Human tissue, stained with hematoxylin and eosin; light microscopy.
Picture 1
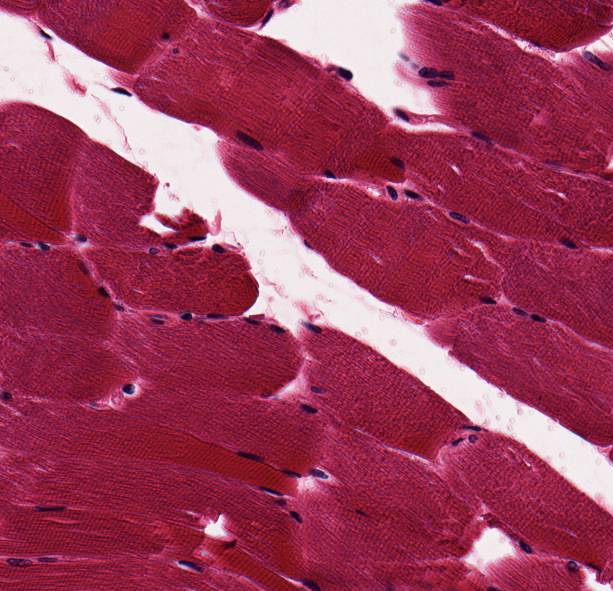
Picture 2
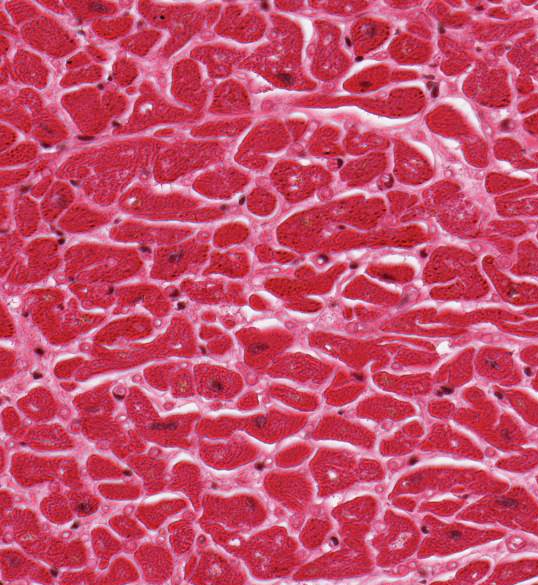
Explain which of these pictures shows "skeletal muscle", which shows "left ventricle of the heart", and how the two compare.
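You've got skeletal muscle in picture 1 and left ventricle of the heart in picture 2. In the first, long, wide fibres run in parallel diagonally from upper left to lower right, with fine cross-striations and deep, even red-pink cytoplasm. The second shows irregular, angular fibre profiles, some looking branched rather than uniformly round, and deep red cytoplasm with a fine stippled texture.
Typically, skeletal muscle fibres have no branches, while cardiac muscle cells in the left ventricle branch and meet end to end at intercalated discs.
Nuclei differ too: dark, flattened, elongated ones lie along the fibre edges in picture 1, while in picture 2 any visible nucleus is central.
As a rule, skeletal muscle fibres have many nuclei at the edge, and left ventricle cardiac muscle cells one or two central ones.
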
